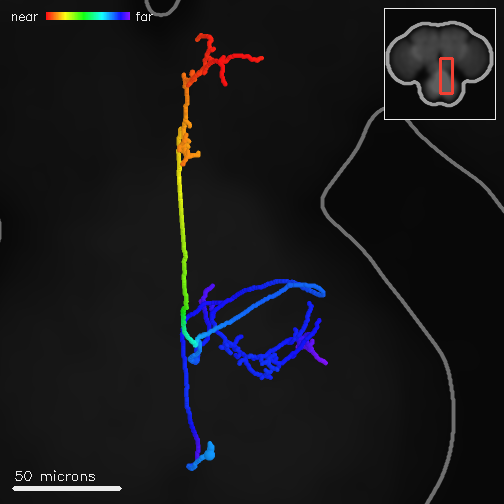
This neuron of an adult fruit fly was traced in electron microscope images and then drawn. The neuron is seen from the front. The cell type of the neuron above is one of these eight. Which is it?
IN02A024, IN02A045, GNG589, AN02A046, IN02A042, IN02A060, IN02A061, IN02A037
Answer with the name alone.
AN02A046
